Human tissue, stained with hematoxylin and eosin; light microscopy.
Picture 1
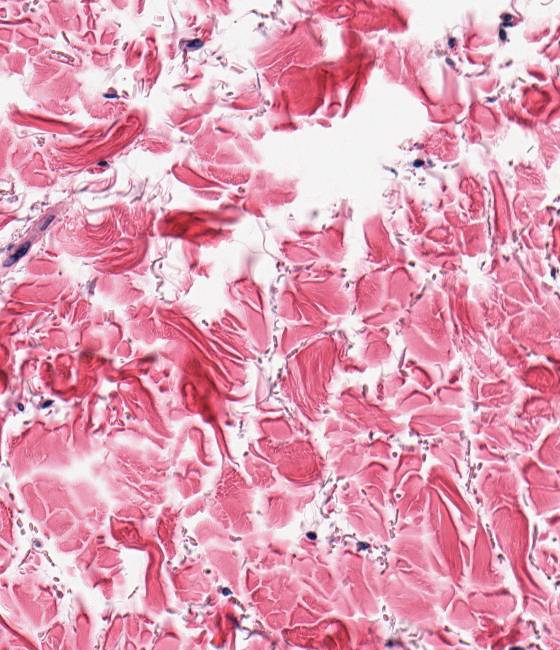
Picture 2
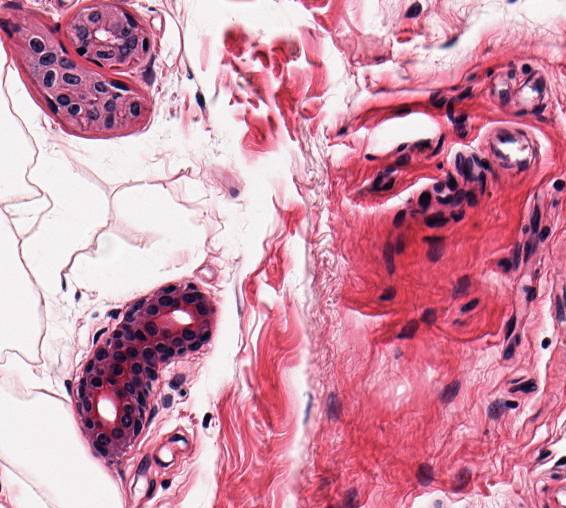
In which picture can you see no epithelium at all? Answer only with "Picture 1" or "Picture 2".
Picture 1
